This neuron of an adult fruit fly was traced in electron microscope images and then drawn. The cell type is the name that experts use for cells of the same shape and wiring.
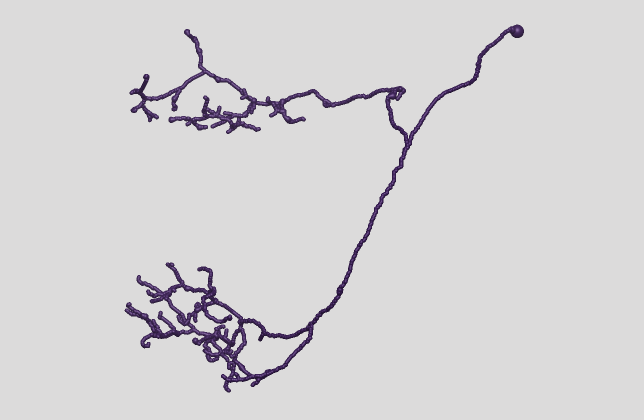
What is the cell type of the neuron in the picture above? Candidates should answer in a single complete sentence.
It is the cell type AVLP484 to which this neuron belongs.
